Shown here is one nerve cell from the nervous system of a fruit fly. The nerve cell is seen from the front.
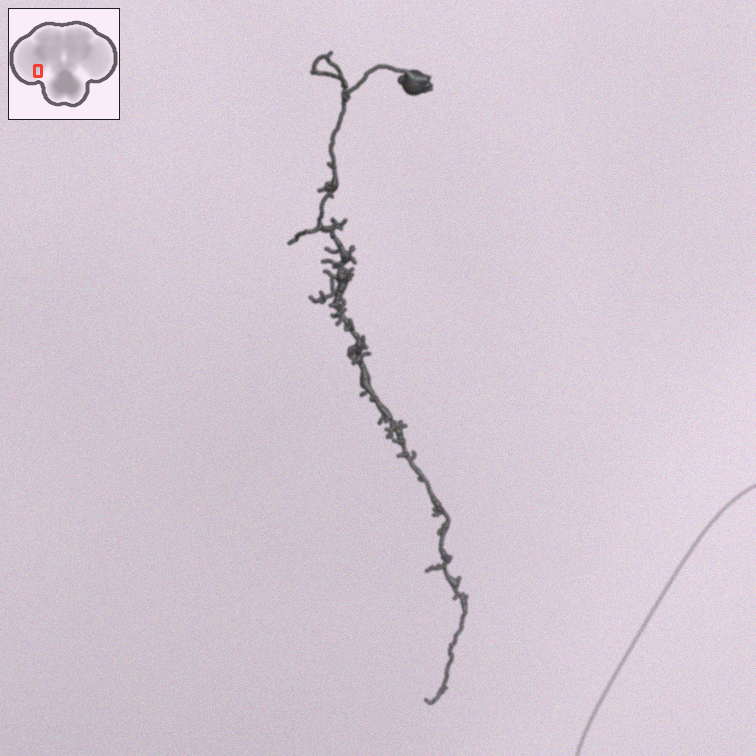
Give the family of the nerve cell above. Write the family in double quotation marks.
"Dm"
